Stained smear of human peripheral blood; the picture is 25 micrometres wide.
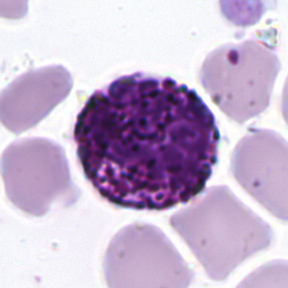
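Basophil in a stained peripheral blood smear: the nucleated cell at the centre carries dark purple to nearly black granules. These granules are coarse and round, and they vary in size. They are scattered over the whole cell right out to its edge, and they lie over the nucleus, largely hiding its outline.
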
